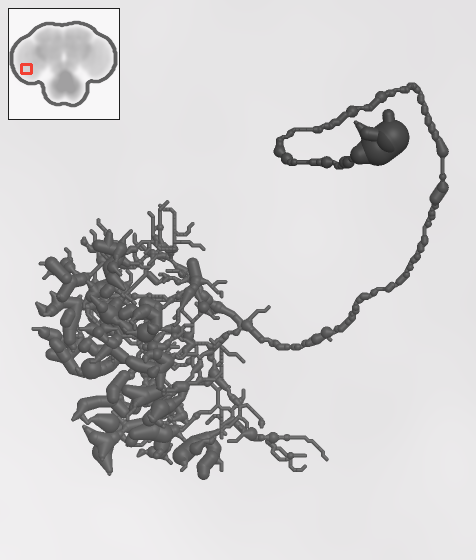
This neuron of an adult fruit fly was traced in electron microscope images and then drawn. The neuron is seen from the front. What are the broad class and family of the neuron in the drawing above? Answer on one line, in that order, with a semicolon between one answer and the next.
optic-lobe intrinsic neuron; Dm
